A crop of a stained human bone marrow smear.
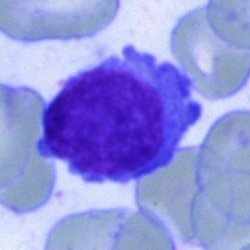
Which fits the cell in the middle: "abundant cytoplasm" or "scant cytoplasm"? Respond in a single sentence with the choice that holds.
Scant cytoplasm surrounds the nucleus of this cell.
